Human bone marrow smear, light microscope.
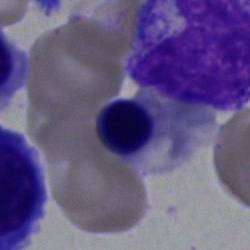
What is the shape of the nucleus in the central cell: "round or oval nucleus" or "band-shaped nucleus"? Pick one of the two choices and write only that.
Round or oval nucleus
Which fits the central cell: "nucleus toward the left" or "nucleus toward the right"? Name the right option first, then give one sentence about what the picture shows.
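Nucleus toward the left. The nucleus sits at the left side of the cell, with most of the cytoplasm extending to its right.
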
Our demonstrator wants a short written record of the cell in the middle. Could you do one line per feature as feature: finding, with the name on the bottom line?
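Chromatin: uniformly dense and very dark, with no visible internal pattern
Nucleoli: none seen in the nucleus
Cytoplasm: pale greyish-lilac
Granules: none visible in the cytoplasm
Name: erythroblast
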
